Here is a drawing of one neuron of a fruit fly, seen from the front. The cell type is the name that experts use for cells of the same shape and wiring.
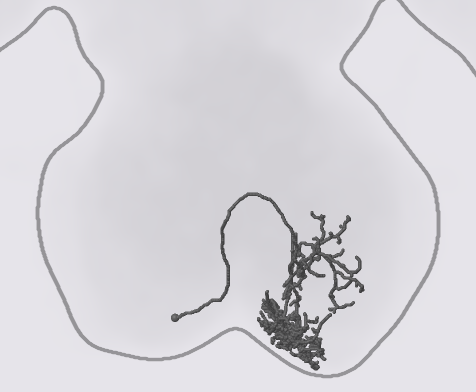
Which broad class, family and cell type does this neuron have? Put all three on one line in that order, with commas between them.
nerve-cord intrinsic neuron, hemilineage 12B, IN12B036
